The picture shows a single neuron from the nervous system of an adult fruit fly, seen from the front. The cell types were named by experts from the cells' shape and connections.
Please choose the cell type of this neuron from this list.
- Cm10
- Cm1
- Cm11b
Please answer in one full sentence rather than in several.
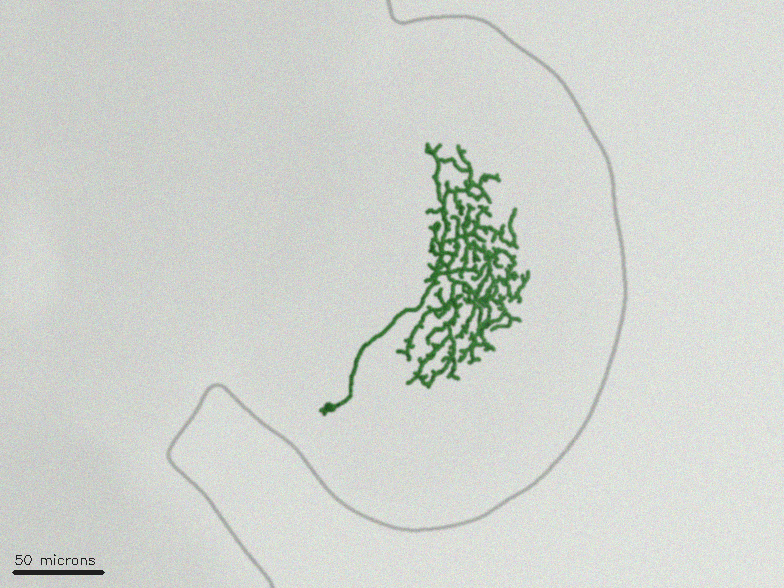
The neuron is a member of cell type Cm11b.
